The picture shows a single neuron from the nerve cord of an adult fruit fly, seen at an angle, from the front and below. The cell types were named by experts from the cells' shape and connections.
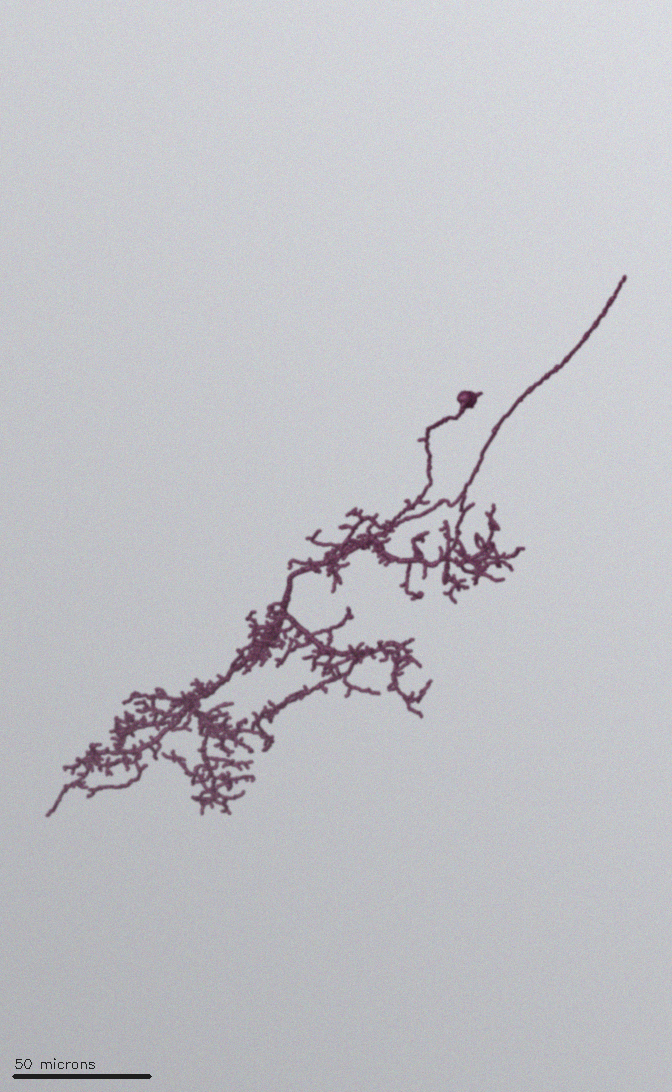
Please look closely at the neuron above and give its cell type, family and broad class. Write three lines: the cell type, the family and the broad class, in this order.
AN08B018
hemilineage 08B
ascending neuron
